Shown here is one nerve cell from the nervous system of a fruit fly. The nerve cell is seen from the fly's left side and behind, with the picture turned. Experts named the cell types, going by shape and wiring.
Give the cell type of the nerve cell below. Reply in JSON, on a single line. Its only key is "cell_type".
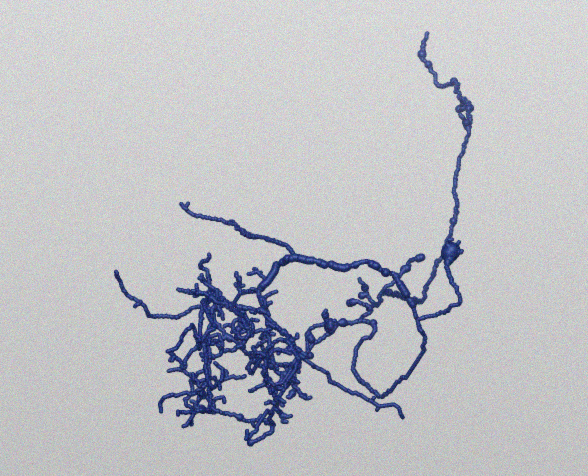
{"cell_type": "CB1300"}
